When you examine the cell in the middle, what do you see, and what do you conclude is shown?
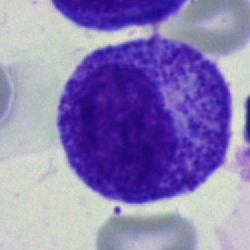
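In this cell the nucleus lies toward the left side. Its chromatin stains dark purple. Granules lie over the nucleus as well. Beside the right edge of the nucleus, a pale area lies in the cytoplasm. The cell is a promyelocyte.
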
